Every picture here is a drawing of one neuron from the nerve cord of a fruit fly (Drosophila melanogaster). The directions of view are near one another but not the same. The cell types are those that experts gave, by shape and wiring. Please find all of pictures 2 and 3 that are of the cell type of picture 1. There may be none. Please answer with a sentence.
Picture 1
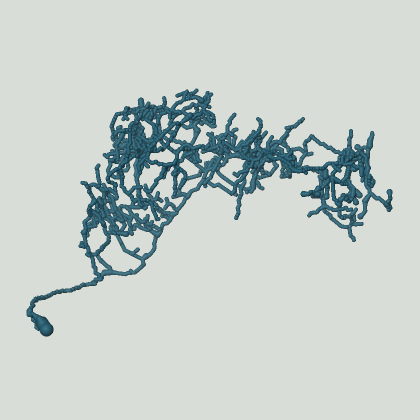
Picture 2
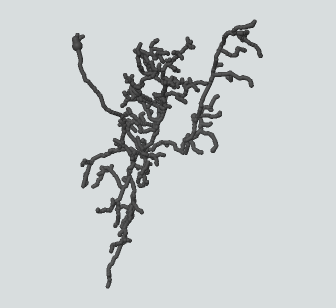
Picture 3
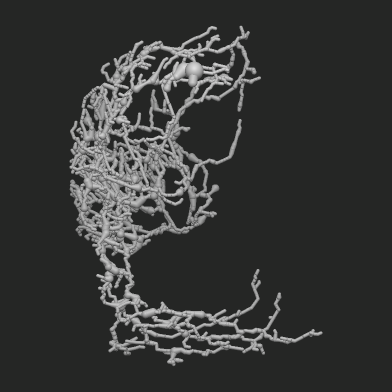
Picture 3 is of the same cell type.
